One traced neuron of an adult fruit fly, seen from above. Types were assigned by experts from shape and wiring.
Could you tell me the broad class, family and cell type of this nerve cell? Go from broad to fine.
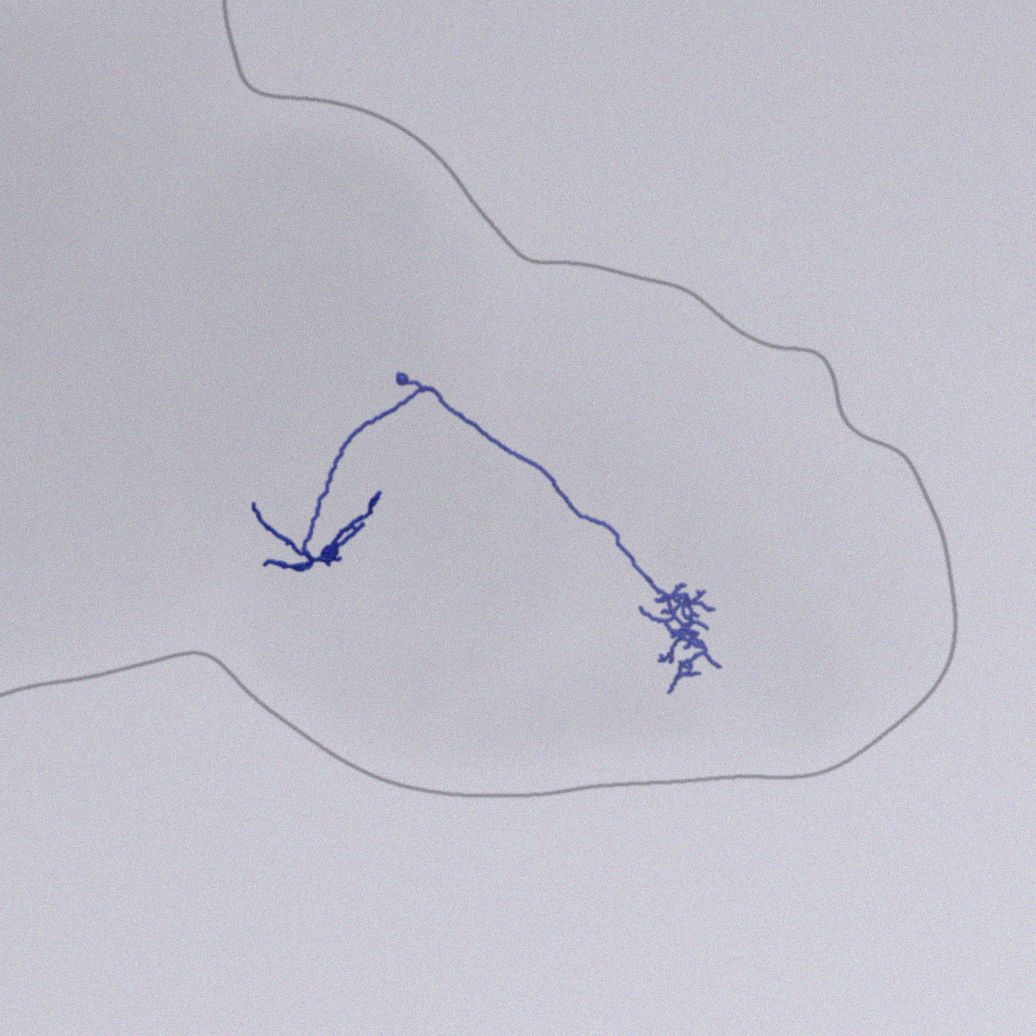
visual projection neuron; MeVP; MeVP1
